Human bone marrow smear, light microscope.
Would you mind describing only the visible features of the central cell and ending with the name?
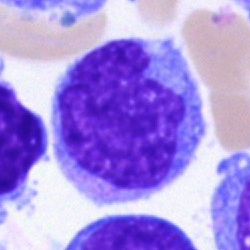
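Outline roughly round. Small notch in the upper edge of the nucleus. Cytoplasm a narrow rim around the nucleus, widest at upper right. No vacuoles in the cytoplasm. Monocyte.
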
